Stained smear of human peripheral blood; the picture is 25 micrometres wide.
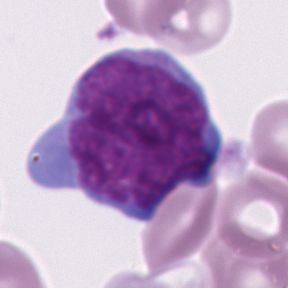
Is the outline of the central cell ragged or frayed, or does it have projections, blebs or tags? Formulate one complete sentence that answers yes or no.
Yes, in outline this cell is rough rather than smooth and even.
